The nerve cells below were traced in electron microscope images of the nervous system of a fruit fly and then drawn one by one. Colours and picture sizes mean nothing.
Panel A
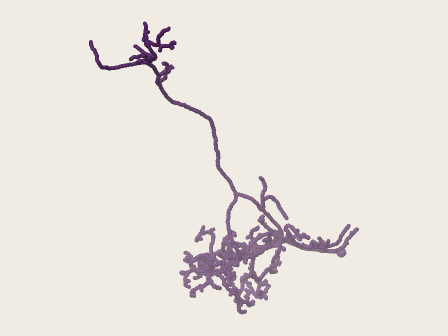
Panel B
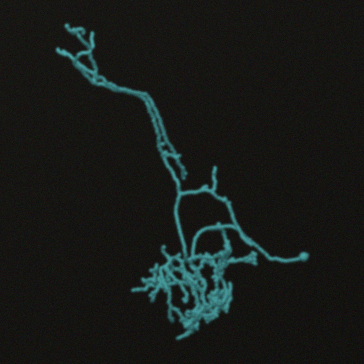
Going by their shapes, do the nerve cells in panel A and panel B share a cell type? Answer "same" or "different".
different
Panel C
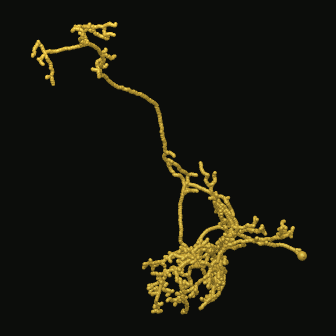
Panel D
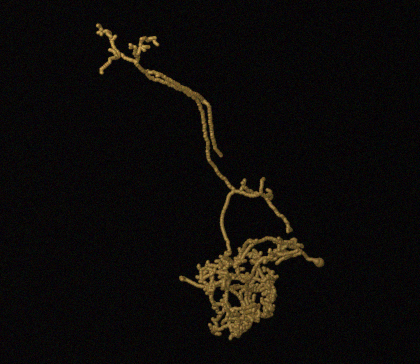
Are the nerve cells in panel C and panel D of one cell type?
different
